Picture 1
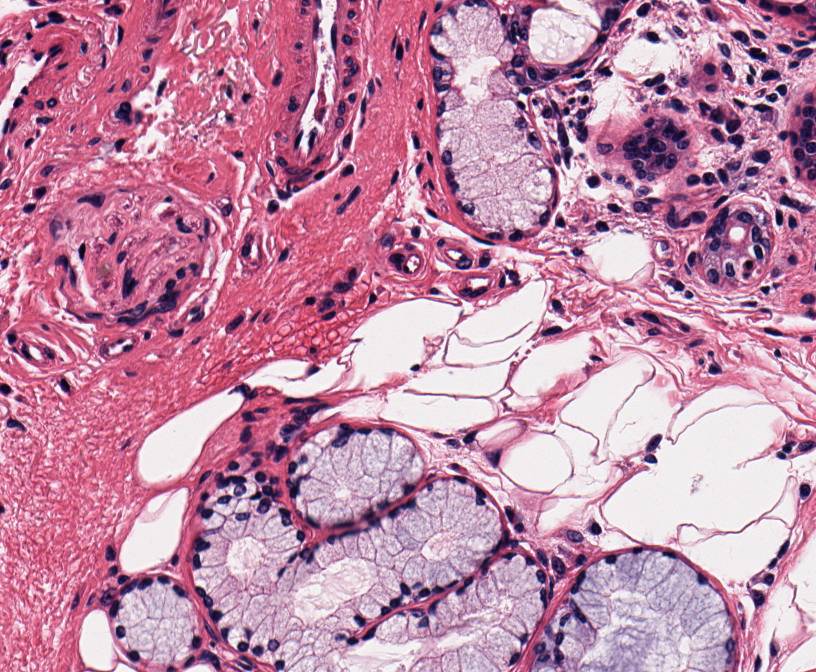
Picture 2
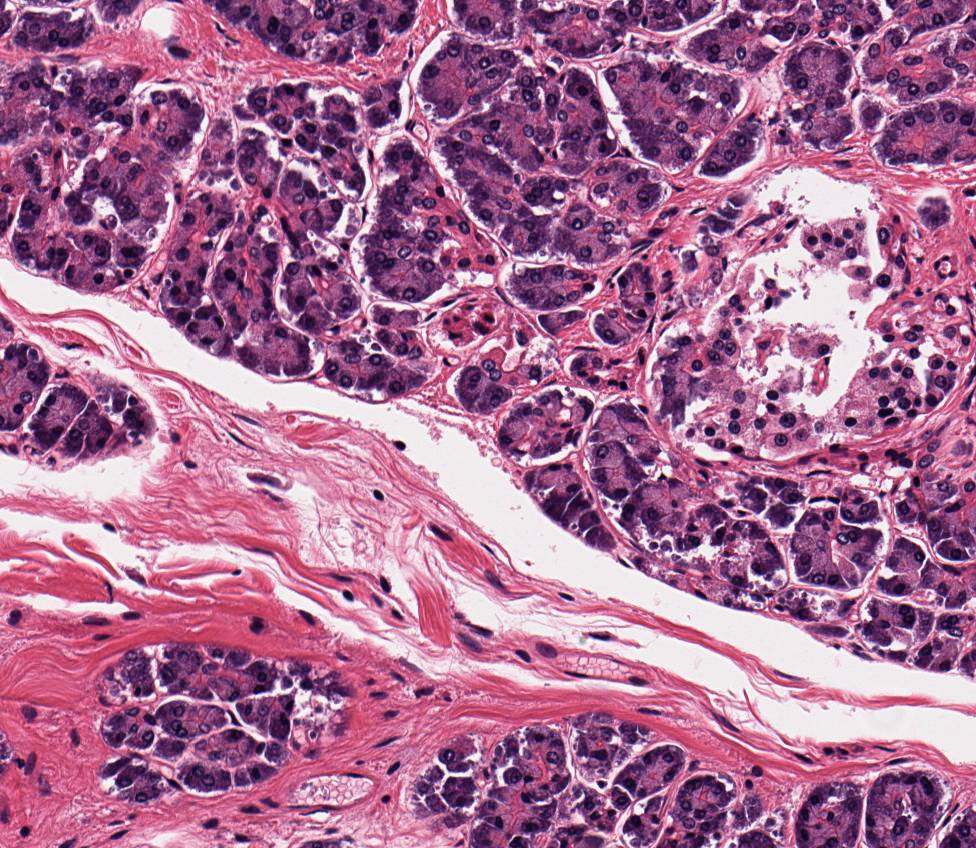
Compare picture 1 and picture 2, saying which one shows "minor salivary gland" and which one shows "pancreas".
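Picture 1: minor salivary gland. Picture 2: pancreas. Picture 1: mucous cells, pale grey-violet finely foamy cytoplasm, flattened dark nuclei pressed against the base of each acinus.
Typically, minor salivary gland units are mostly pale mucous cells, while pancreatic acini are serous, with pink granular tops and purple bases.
Picture 2: small rounded acini of cells with dark purple granular cytoplasm, densely packed in lobules divided by pink fibrous septa, the broadest running from upper left to lower right. Upper right: a rounded cluster of paler-staining cells amid the dark acini.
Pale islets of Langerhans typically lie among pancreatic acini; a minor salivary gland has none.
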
